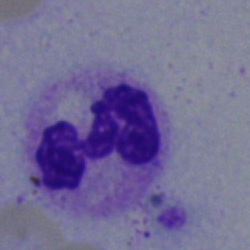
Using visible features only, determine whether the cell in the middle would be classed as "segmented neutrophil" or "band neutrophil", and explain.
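This is a segmented neutrophil, not a band neutrophil. The nucleus is split into lobes, a smaller one on the left joined to a larger mass on the right by a narrow bridge.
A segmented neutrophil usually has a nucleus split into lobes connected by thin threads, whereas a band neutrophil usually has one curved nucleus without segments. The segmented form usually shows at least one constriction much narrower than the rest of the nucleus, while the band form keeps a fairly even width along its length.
That narrow bridge is such a constriction.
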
